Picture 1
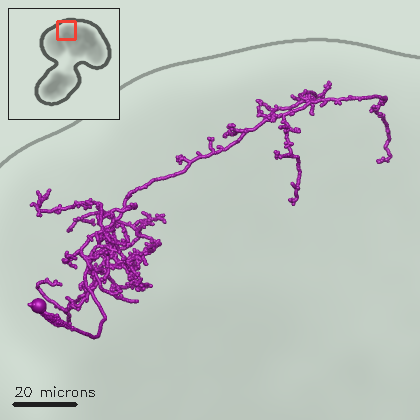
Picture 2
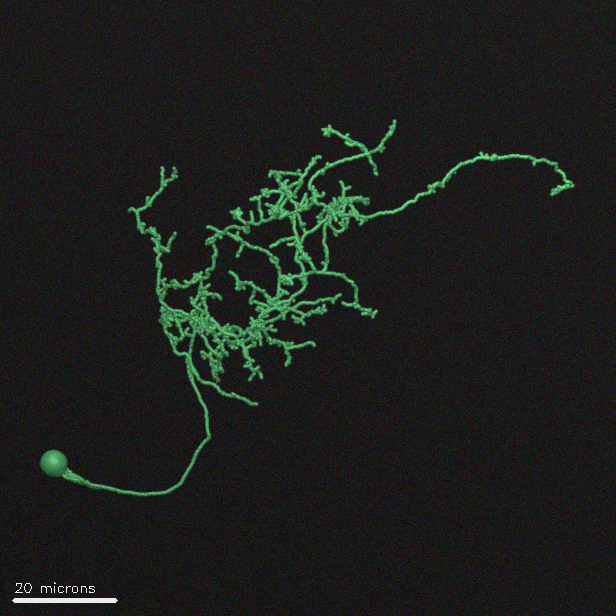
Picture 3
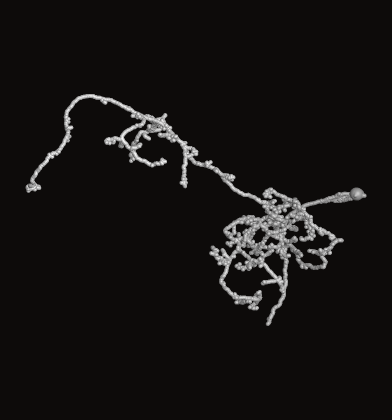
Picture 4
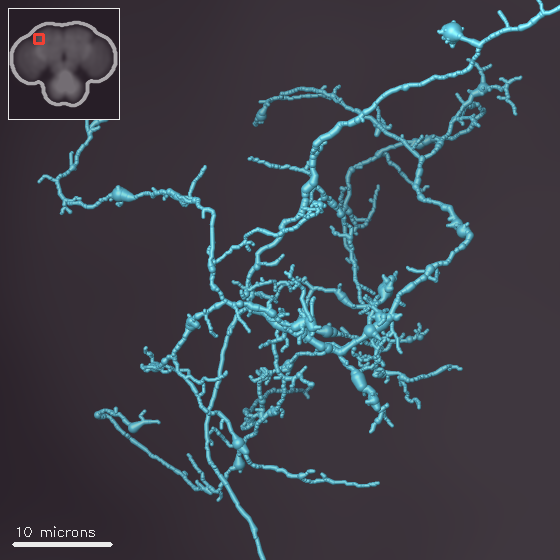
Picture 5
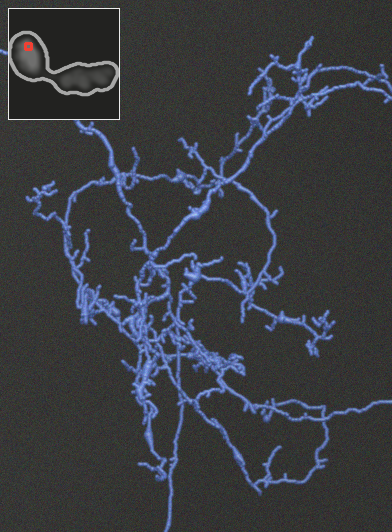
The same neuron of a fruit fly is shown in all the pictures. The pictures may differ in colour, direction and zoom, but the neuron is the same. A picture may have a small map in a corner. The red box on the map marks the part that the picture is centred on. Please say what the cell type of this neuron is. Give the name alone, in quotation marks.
"LHAV2a2"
